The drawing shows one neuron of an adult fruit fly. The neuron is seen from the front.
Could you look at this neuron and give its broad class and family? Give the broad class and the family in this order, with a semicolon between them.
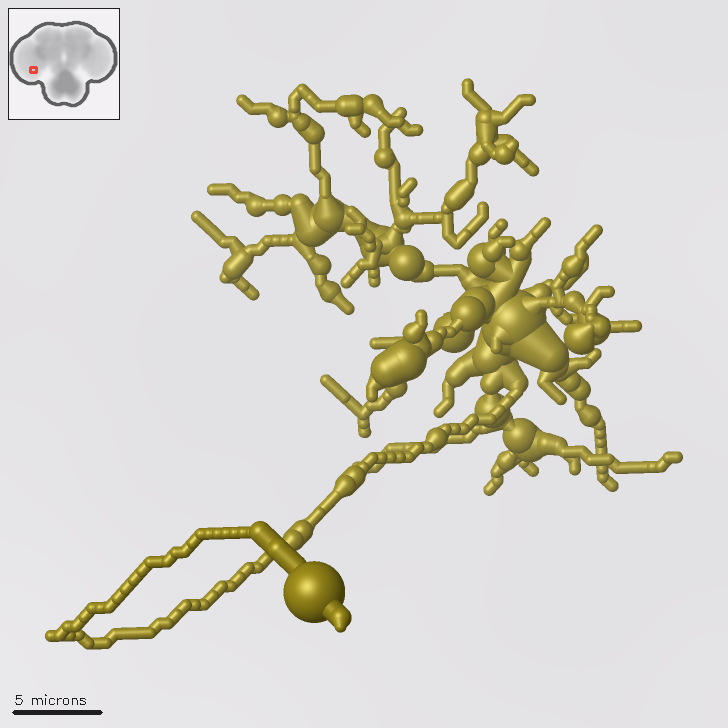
optic-lobe intrinsic neuron; Dm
